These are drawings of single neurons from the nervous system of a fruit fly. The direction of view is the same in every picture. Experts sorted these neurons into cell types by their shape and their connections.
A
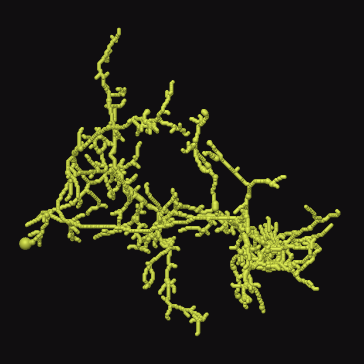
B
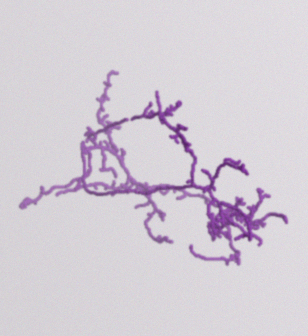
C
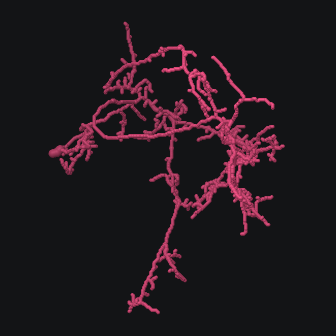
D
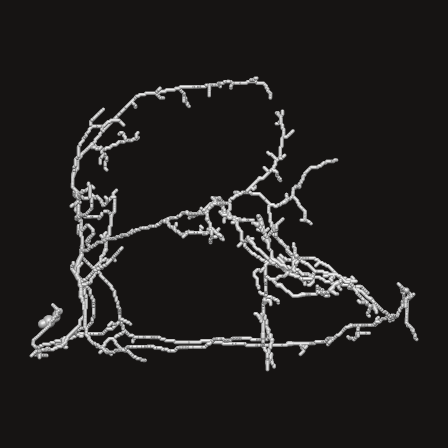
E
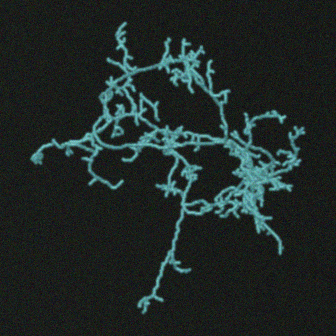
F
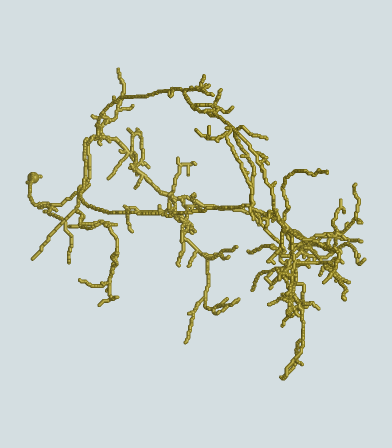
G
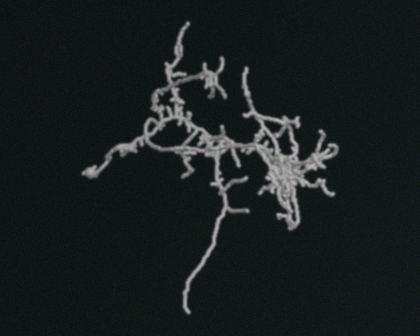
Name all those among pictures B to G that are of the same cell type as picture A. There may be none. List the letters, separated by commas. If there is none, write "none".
B, C, E, F, G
